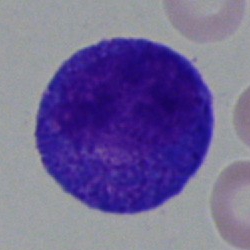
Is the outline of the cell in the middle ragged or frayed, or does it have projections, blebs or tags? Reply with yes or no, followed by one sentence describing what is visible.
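No. The cell outline is round with a smooth edge.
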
